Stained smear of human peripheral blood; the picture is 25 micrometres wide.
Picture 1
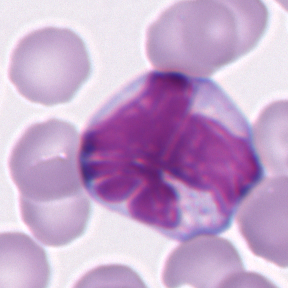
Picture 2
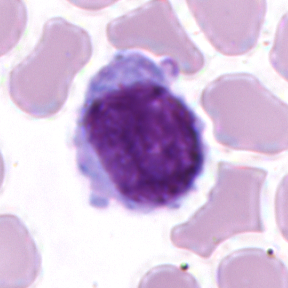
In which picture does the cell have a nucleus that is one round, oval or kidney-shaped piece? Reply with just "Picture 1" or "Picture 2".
Picture 2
